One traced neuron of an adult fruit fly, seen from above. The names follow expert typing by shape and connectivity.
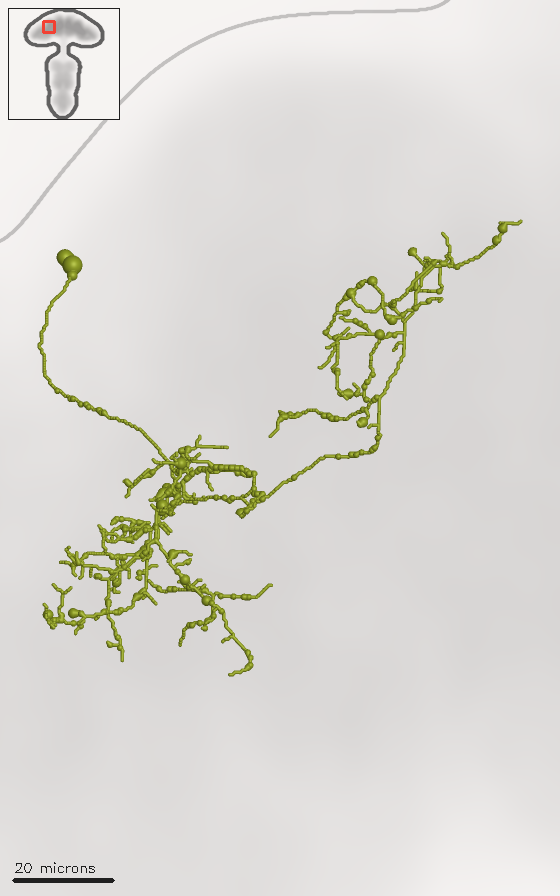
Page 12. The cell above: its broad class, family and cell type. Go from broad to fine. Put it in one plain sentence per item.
A central-brain intrinsic neuron of hemilineage LHa2, type LHAV2k5.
